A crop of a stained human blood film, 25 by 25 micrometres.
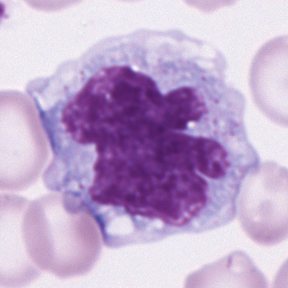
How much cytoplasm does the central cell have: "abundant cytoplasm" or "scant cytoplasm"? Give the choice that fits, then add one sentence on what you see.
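Abundant cytoplasm. Ample pale grey-blue cytoplasm surrounds the nucleus on all sides.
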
